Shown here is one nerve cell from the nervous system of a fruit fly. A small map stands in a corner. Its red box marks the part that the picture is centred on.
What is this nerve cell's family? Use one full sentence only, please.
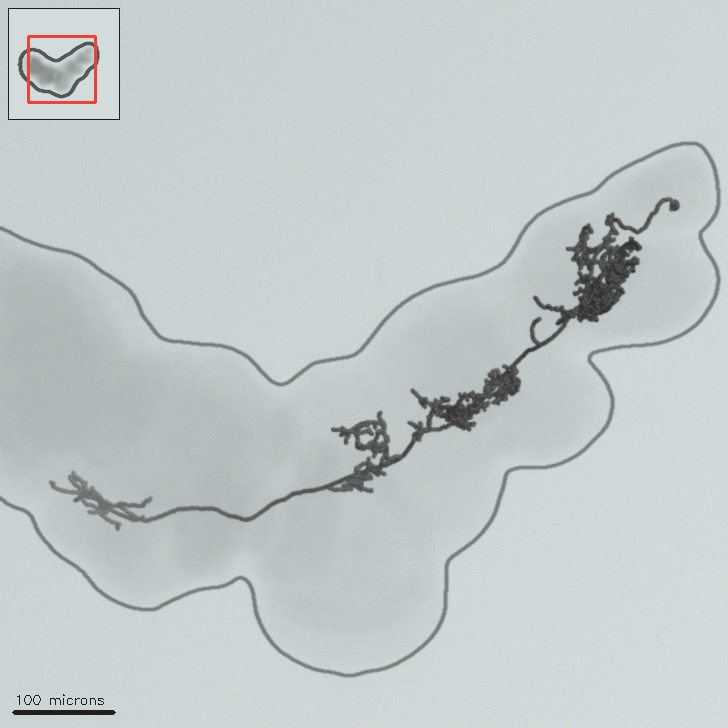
The nerve cell has the family hemilineage 09B.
